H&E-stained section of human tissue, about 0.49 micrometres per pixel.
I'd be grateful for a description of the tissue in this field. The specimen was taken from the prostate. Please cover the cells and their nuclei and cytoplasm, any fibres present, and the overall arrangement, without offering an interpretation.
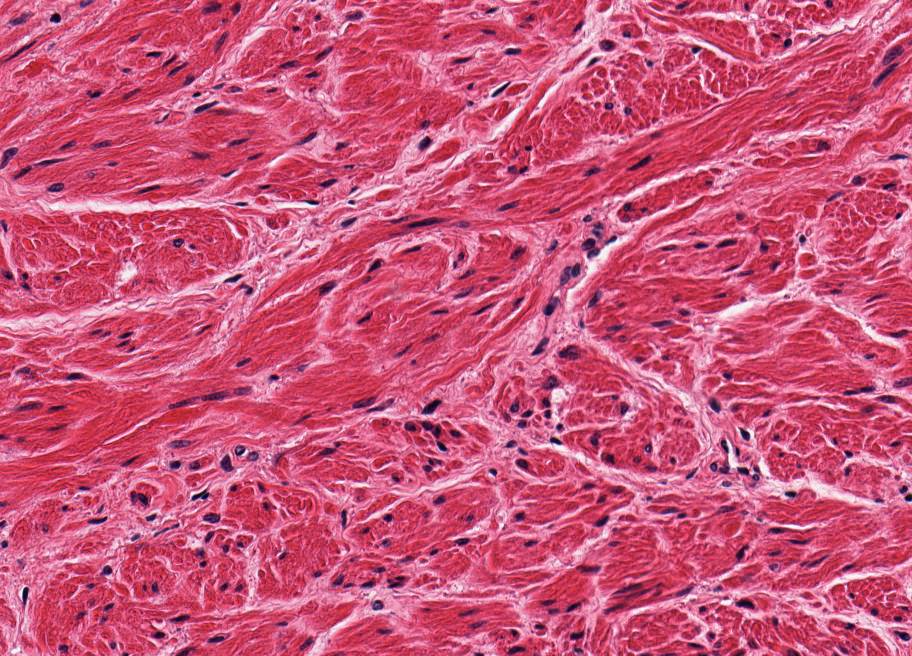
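Interlacing bundles of smooth muscle cells fill the field, some cut lengthwise, others across. Lengthwise bundles: nuclei elongated, cigar-shaped, blunt-ended. Lower half and right side: cross-cut bundles with many small polygonal cell profiles, only some holding a round nucleus. Thin strands of paler pink loose connective tissue separate the bundles.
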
